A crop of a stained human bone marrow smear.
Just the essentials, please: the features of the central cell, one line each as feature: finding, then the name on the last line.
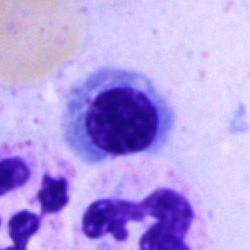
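Nucleus: off to the right, so the band of cytoplasm is wider on the left
Nucleoli: none that can be seen
Cytoplasm: a moderate amount, wider than a thin rim around the nucleus
Granules: none visible in the cytoplasm
Verdict: an erythroblast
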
